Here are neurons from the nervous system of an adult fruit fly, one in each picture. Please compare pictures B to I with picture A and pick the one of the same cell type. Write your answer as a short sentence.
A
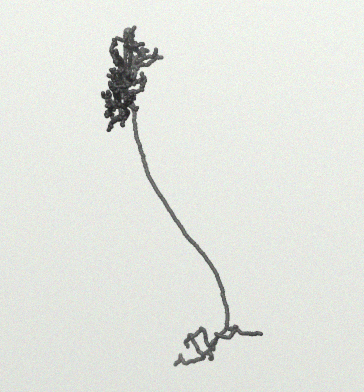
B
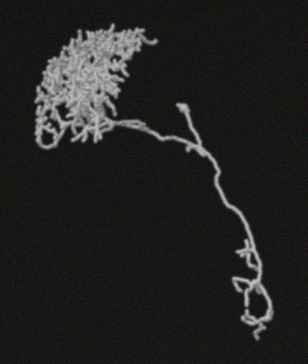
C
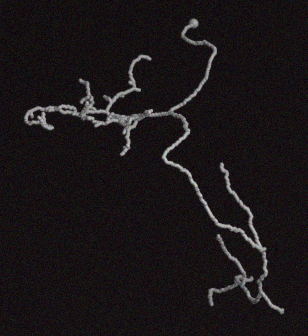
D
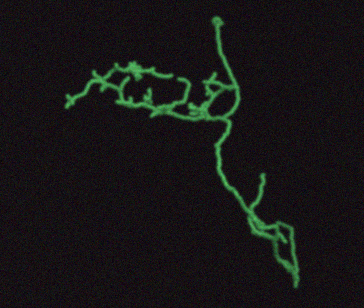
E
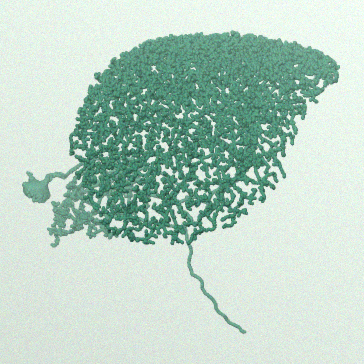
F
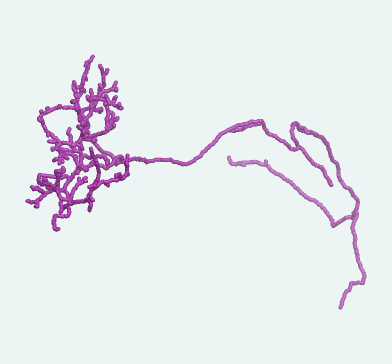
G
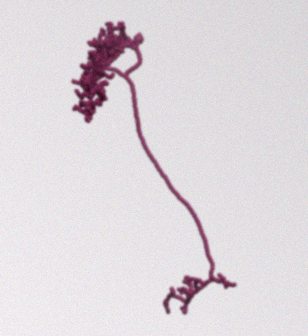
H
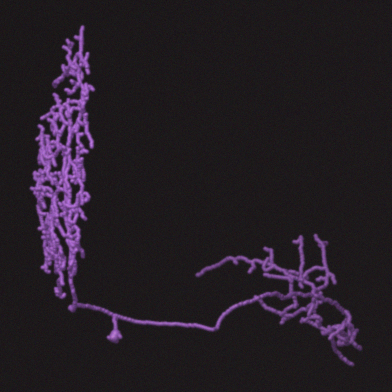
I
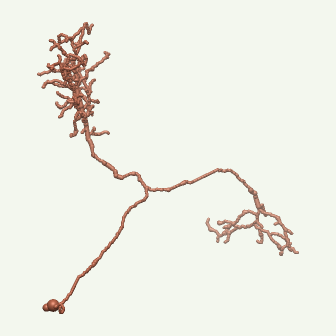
Picture G shows a neuron of the same cell type.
